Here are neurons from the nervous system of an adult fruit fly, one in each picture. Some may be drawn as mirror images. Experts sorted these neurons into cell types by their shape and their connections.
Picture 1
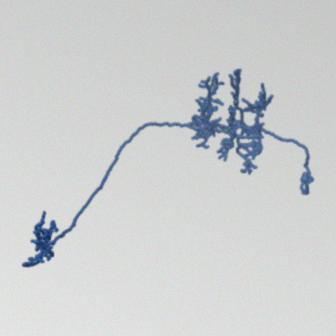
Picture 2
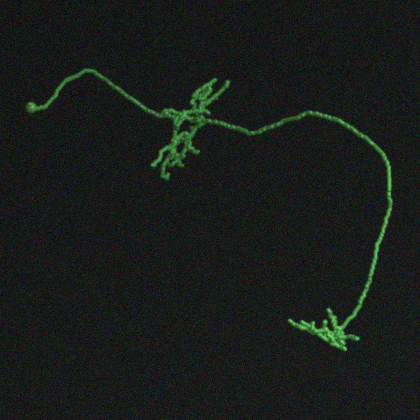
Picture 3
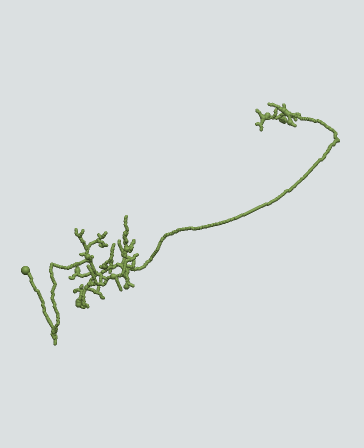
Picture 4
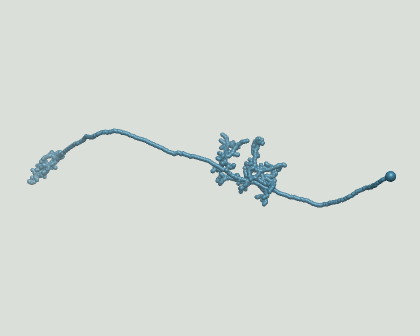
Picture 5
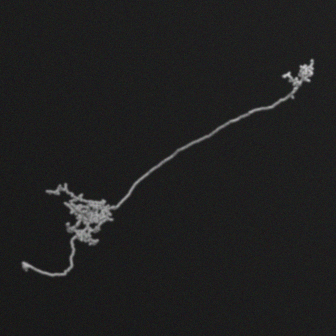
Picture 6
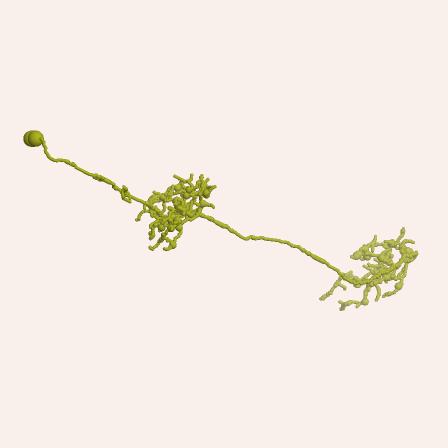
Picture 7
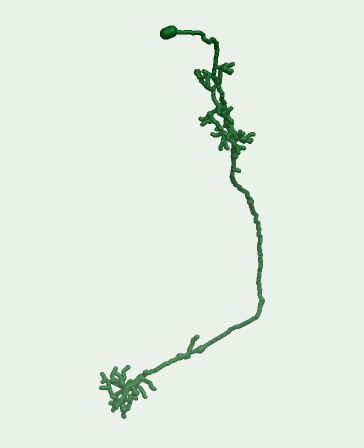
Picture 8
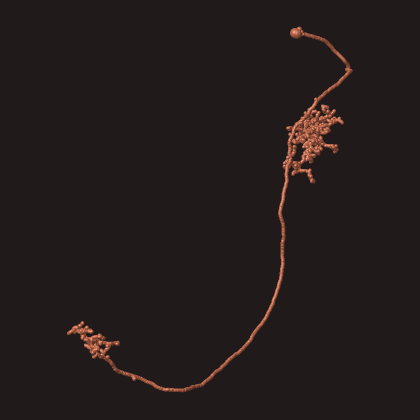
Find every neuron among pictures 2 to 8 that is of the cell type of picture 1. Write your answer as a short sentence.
Picture 3, picture 4, picture 5 and picture 8 are of the same cell type.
